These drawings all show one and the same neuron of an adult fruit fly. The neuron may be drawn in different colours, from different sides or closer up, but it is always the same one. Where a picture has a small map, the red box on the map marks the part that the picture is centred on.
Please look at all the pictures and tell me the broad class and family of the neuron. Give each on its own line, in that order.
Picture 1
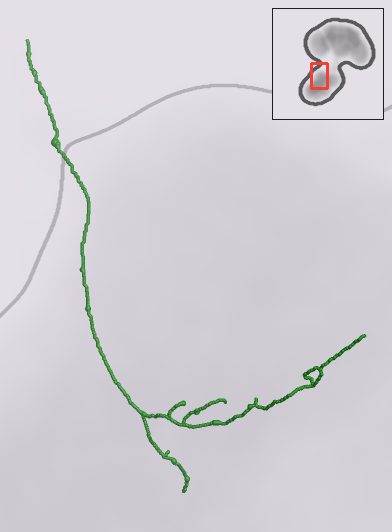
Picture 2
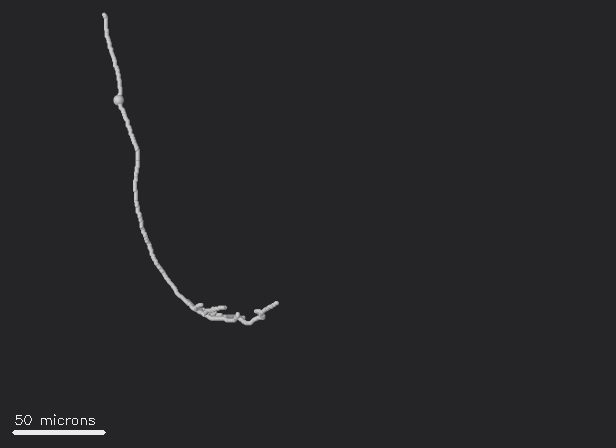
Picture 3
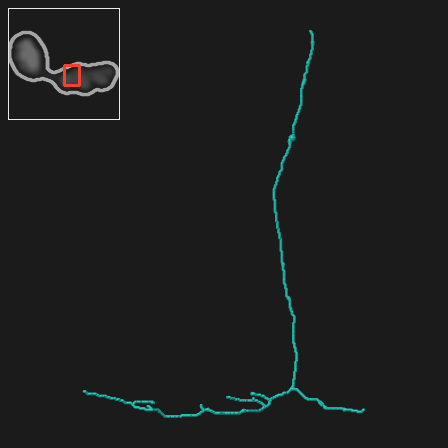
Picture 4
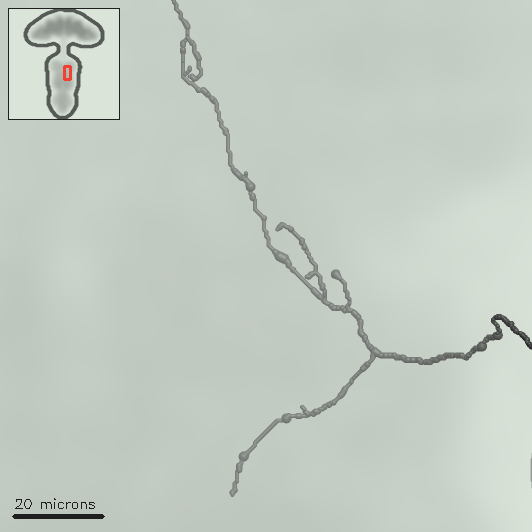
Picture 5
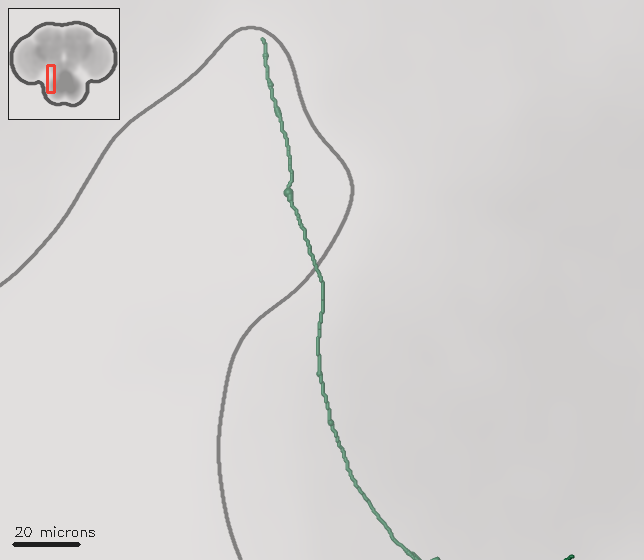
sensory neuron entering the nerve cord
class mechanosensory tactile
